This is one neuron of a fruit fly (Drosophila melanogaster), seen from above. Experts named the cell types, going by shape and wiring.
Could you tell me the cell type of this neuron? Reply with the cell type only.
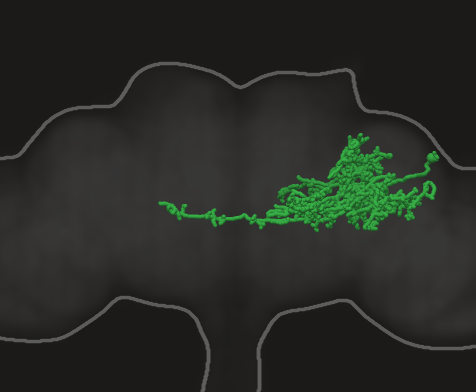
PVLP062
